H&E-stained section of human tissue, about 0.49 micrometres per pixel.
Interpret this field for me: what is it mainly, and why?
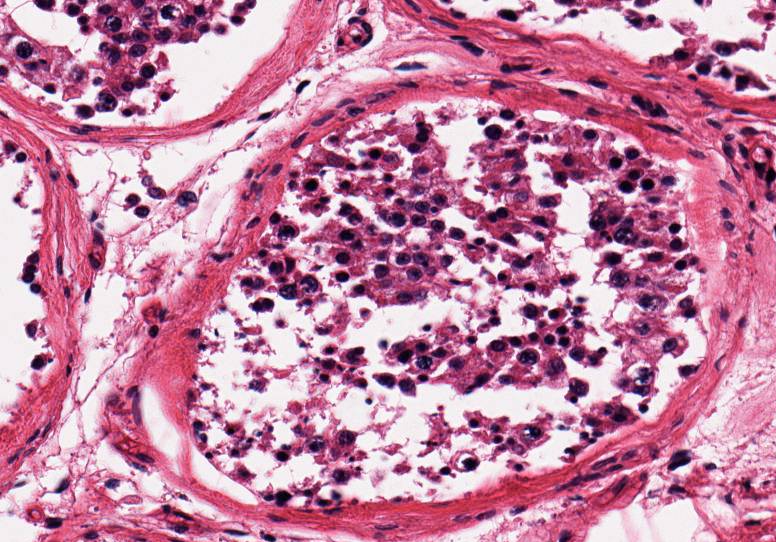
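Seminiferous tubule. First, a large oval tubule in cross-section fills the centre, parts of neighbours showing at top and left.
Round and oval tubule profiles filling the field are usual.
Next, thick pink, wavy, layered fibrous tissue bounds each tubule. Last, mostly round cells with dark round nuclei and pink cytoplasm lie in loose irregular clumps, without orderly layering from the wall inward.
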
